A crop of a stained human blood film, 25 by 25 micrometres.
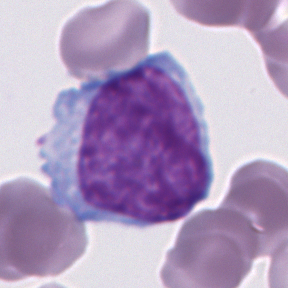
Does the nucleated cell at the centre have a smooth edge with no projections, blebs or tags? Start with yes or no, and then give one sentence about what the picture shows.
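No. The left edge of the cell is ragged, with small knob-like projections.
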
